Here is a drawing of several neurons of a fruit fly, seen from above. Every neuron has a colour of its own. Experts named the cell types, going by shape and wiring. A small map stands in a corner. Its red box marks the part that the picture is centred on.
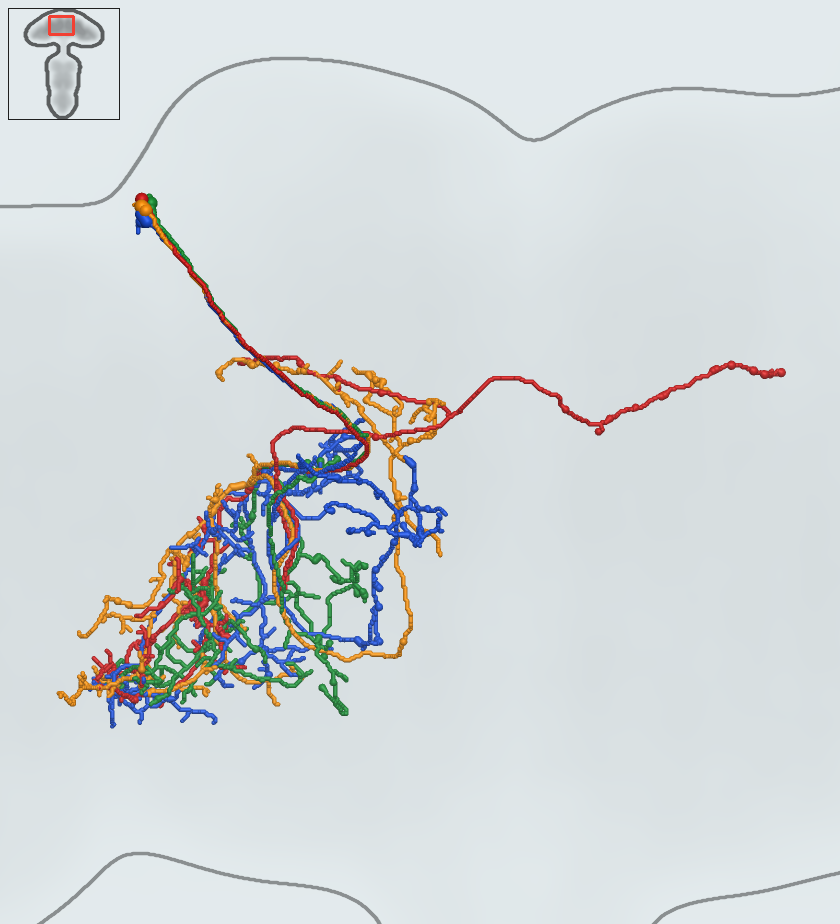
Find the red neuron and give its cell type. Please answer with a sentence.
The cell type is WED004.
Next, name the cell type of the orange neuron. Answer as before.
The cell type is CB3316.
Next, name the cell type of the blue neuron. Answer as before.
The cell type is SAD009.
